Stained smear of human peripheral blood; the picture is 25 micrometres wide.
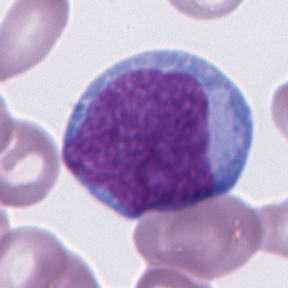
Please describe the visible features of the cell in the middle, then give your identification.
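Measuring about 17 by 15 micrometres, the cell has a nucleus that takes up about 70% of its area and sits off-centre toward the left. Chromatin is finely stippled and evenly spread, not coarsely clumped. The blue cytoplasm stains deepest at the outer rim, with a paler zone against the nucleus's right border. The cell is a myeloblast.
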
